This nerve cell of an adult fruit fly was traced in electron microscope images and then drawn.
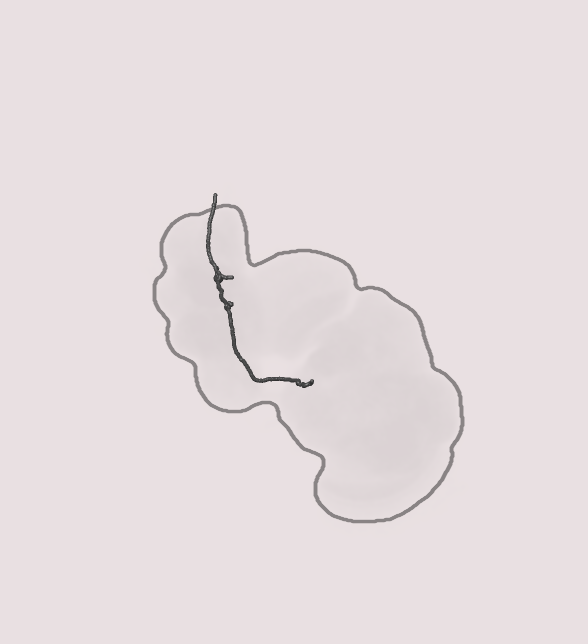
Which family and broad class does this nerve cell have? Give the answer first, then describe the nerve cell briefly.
The name of its family is class mechanosensory proprioceptive. Its broad class is sensory neuron ascending to the brain. In this view it is taller than it is wide.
